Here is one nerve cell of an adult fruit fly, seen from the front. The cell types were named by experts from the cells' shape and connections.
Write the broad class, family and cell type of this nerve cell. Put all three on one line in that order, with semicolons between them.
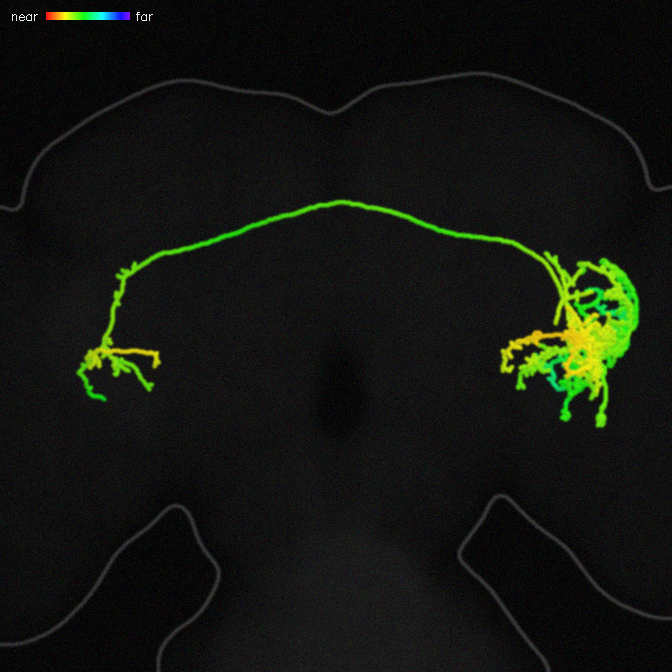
central-brain intrinsic neuron; hemilineage VLPl&p2_lateral; AVLP111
